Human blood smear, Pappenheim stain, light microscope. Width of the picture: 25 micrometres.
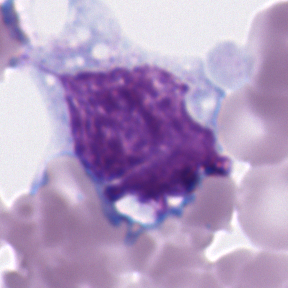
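Monocyte in a stained blood smear. The outline is irregular, with ragged cytoplasmic extensions along the top. Pale greyish-blue cytoplasm lies mostly above and upper left of the nucleus, with many small clear vacuoles above it. A clear white space marks the nucleus's lower edge.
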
